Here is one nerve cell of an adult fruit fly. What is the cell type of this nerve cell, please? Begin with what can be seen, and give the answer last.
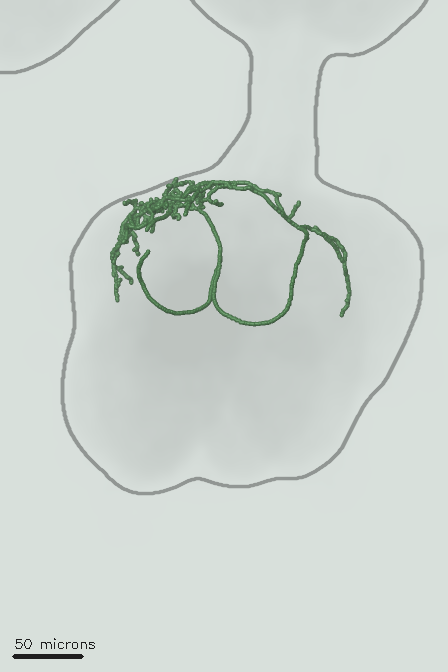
The drawing shows no cell body. By the scale bar it is about 180 microns wide in this view. Its broad class is nerve-cord intrinsic neuron. It is of cell type IN19B086.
